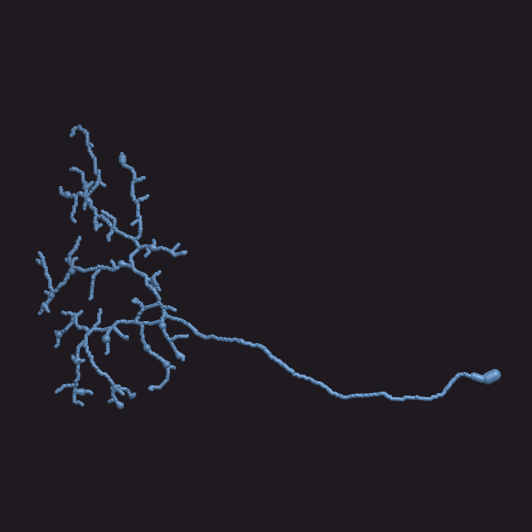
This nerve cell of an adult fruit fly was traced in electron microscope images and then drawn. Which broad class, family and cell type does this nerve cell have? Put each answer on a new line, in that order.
optic-lobe intrinsic neuron
Cm
Cm15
